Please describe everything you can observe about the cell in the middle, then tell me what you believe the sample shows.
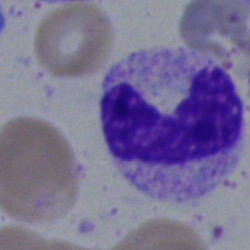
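Outline first: roughly round, with a smooth edge. Nucleus next: a thick curved band bent into a U shape, its hollow facing upward, with no nucleoli visible. Cytoplasm last: pale and filled with fine lilac-purple granules. Checklist result: band neutrophil.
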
